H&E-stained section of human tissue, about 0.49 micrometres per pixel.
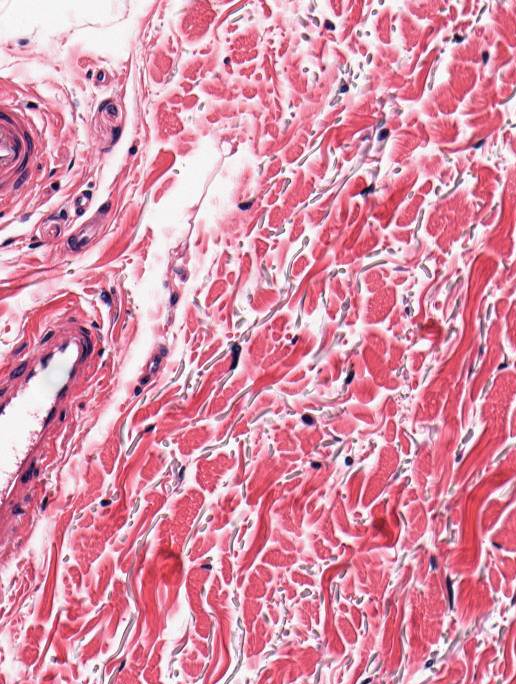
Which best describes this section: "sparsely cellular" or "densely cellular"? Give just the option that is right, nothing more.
Sparsely cellular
